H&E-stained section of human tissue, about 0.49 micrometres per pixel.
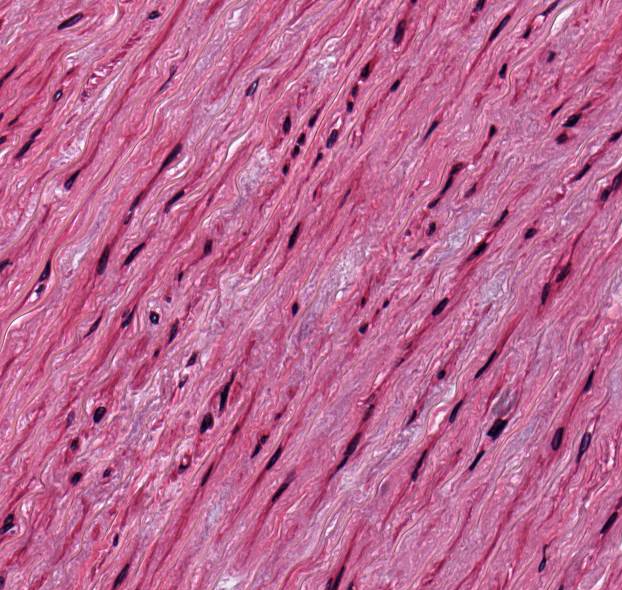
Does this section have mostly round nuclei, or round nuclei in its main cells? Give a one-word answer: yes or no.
No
